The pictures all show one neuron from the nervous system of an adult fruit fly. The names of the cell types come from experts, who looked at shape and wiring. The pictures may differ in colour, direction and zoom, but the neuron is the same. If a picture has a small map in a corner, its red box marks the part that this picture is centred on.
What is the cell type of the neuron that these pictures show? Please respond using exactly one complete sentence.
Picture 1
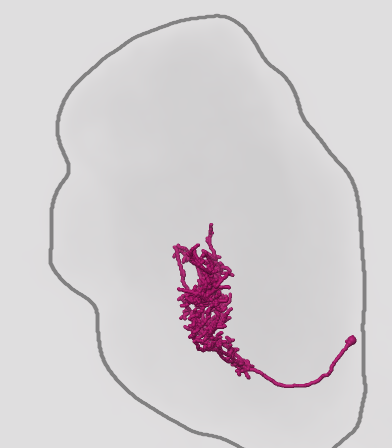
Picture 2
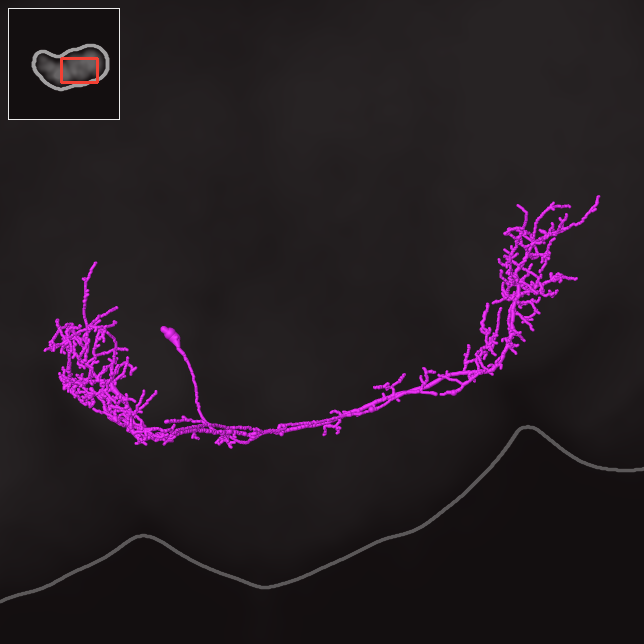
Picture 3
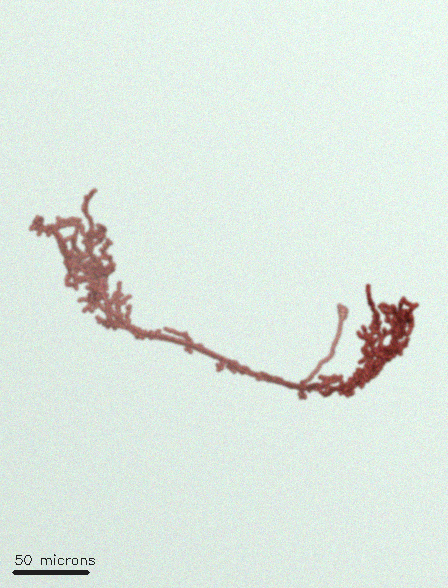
It is as WED187 that this neuron is typed.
